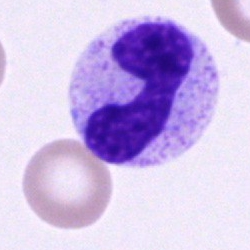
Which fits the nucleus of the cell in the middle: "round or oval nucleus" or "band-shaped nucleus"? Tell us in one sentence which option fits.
A curved band without separate lobes is the shape of the nucleus.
